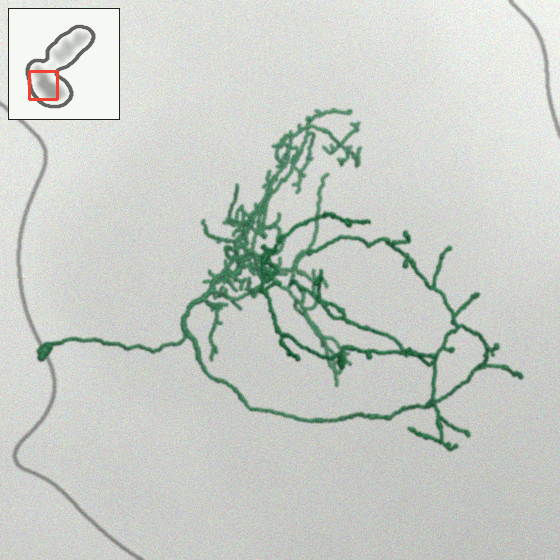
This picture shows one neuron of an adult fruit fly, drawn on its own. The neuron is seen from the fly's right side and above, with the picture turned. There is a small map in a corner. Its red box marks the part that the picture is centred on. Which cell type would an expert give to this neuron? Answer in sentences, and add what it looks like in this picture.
The cell type is CL113. Its broad class is central-brain intrinsic neuron. The cell body can be seen on the left of the picture. The picture shows dozens of branch ends.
